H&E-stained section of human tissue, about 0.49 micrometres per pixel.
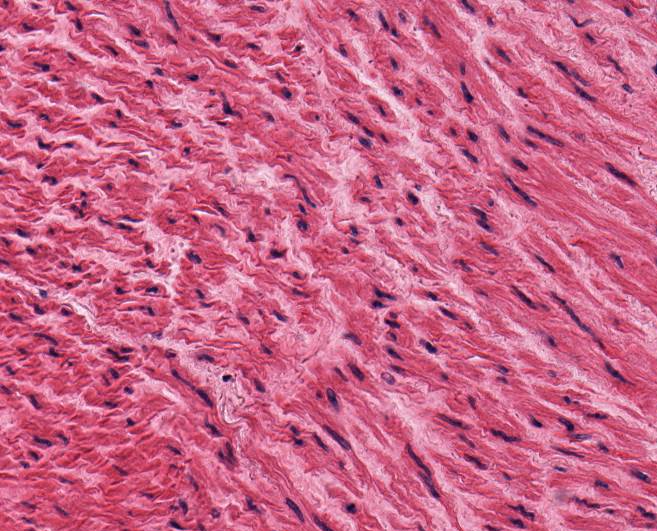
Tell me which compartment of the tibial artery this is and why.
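Shown is tunica media. Densely packed bundles of pink fibres fill the whole field without a break. The spindle cells have deeply eosinophilic cytoplasm.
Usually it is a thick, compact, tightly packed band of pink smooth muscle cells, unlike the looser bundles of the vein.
Thin pale pink strands of connective tissue lie between the bundles, most evident across the centre.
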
